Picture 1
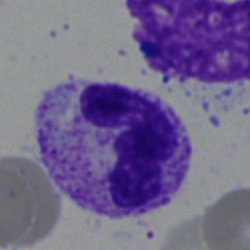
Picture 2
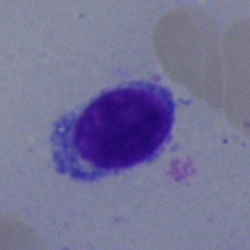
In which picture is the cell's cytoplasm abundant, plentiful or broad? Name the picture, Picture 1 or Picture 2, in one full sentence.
It is in picture 1 that the cytoplasm of the cell is plentiful.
